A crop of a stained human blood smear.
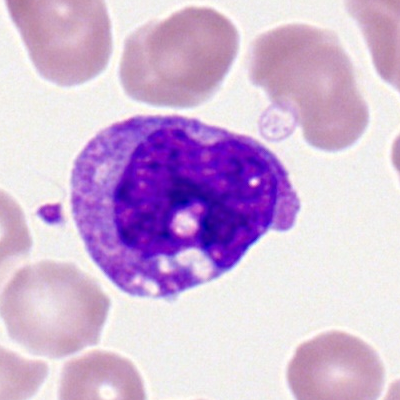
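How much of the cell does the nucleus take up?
Most of it; a small clear round spot lies over its lower centre.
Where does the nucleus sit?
Toward the right, leaving a wider rim of cytoplasm on the left.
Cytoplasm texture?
Fine, dusty granularity.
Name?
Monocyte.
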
